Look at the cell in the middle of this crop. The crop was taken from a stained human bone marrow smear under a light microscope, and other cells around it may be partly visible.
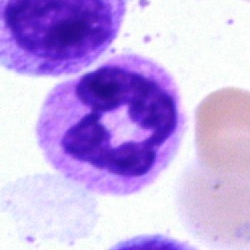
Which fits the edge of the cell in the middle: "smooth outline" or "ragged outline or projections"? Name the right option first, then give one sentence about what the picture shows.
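Smooth outline. The cell outline is roughly round and smooth.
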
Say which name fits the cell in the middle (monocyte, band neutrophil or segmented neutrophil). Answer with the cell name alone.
segmented neutrophil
